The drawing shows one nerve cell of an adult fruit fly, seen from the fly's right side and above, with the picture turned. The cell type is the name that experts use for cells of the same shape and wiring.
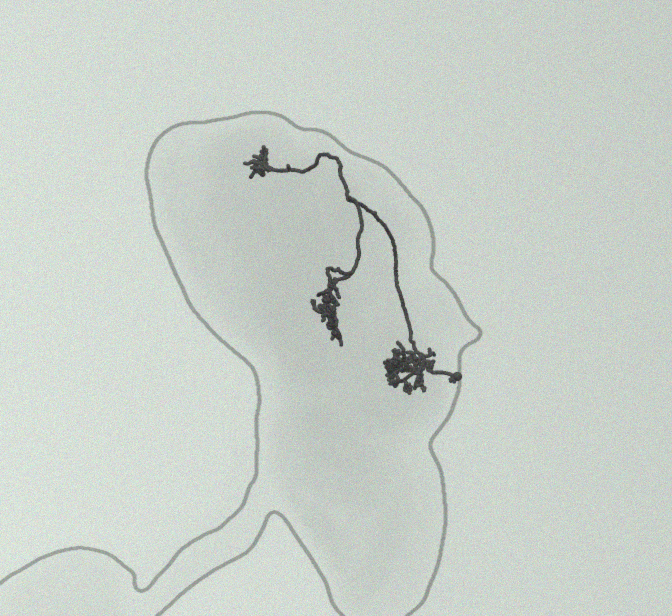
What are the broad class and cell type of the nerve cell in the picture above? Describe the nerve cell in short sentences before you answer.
In this view it is about as wide as it is tall. It is a central-brain intrinsic neuron. Its cell type is GNG489.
